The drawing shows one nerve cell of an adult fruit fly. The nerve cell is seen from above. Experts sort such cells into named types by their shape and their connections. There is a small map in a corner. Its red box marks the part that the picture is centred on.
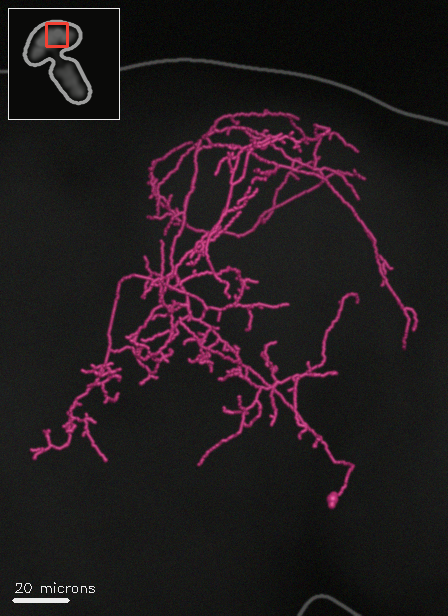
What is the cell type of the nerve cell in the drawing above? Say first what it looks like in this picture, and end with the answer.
It lies in the brain. Its cell body lies at the lower right of the picture. The picture shows dozens of branch ends. This is a central-brain intrinsic neuron. It is of cell type AVLP522.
